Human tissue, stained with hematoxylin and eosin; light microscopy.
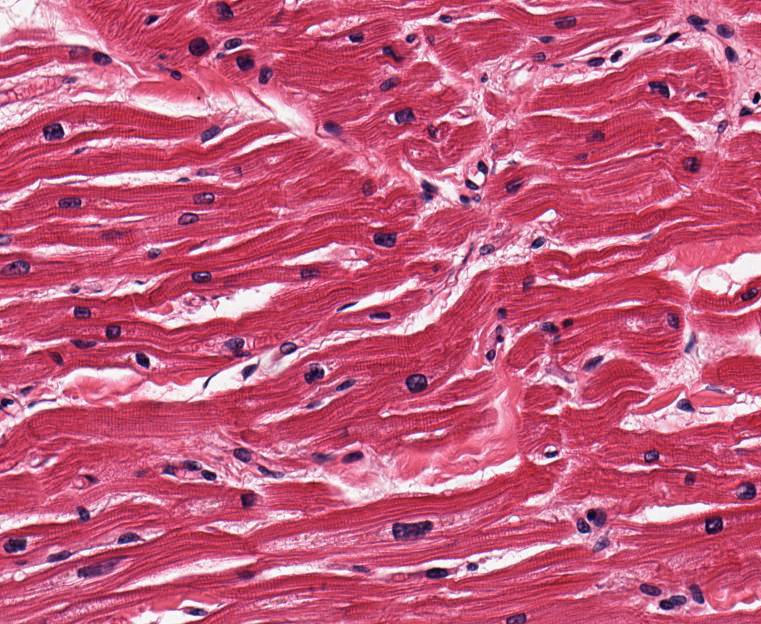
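Atrial appendage of the heart. Across the left and lower parts the muscle fibres run roughly horizontally; in the upper right they turn to varied angles. They branch and join neighbours rather than running as separate parallel cylinders. Deep pink cytoplasm shows fine cross-striations, and nuclei lie singly, spaced apart rather than in rows of many.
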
